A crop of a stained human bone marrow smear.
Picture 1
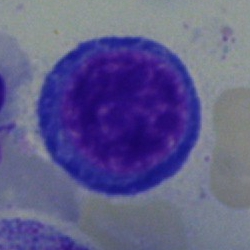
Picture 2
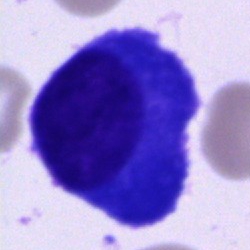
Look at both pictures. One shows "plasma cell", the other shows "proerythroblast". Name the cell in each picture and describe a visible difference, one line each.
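Picture 1: proerythroblast. The nucleus fills most of the cell.
Picture 2: plasma cell. A broad band of cytoplasm lies on the right side of the nucleus.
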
